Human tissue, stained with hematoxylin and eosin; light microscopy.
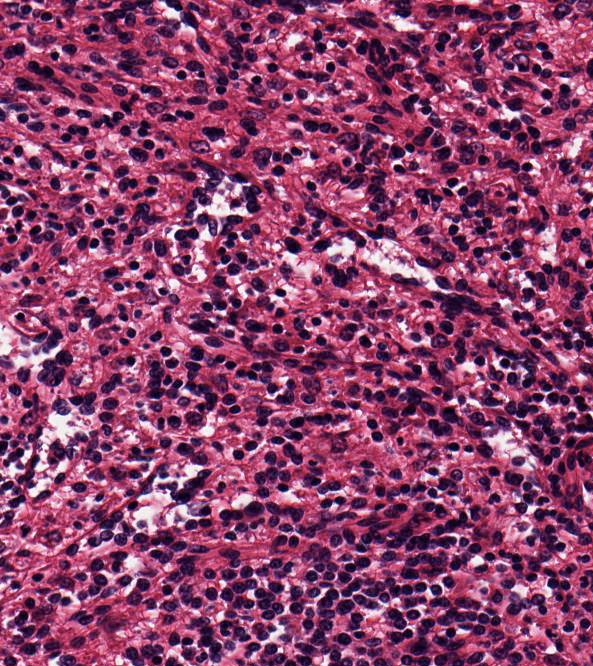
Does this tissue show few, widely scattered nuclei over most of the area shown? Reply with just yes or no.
No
